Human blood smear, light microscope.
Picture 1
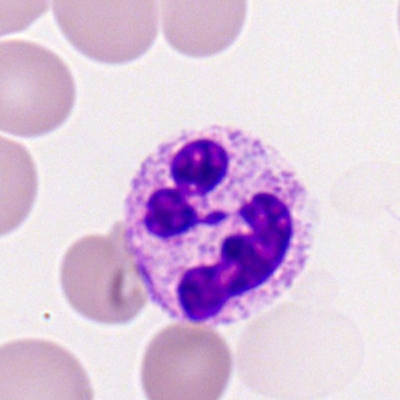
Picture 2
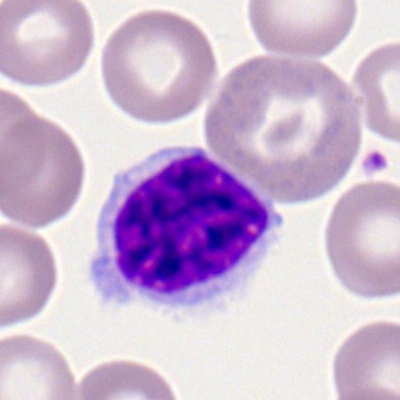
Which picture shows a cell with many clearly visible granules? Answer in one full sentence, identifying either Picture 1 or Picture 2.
Picture 1 shows a cell whose cytoplasm holds many visible granules.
